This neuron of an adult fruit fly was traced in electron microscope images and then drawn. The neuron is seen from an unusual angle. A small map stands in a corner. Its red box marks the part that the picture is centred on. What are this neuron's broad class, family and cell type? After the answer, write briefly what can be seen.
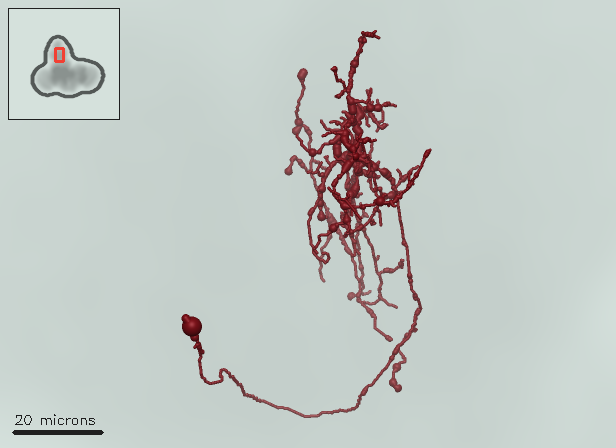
Its broad class is nerve-cord intrinsic neuron. The family is hemilineage 14A. Its cell type is IN14A052. From top to bottom in the picture it spans about 90 microns. Dozens of branch ends can be seen.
